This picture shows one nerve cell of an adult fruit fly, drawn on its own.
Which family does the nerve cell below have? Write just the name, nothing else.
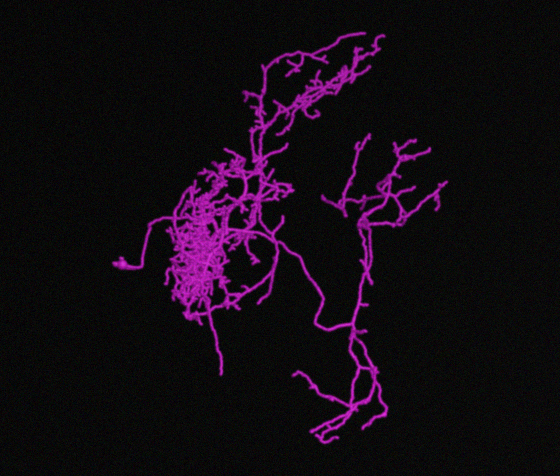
hemilineage 08B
